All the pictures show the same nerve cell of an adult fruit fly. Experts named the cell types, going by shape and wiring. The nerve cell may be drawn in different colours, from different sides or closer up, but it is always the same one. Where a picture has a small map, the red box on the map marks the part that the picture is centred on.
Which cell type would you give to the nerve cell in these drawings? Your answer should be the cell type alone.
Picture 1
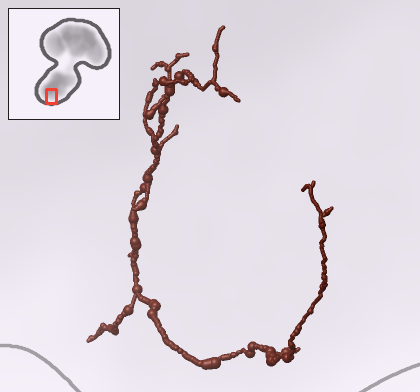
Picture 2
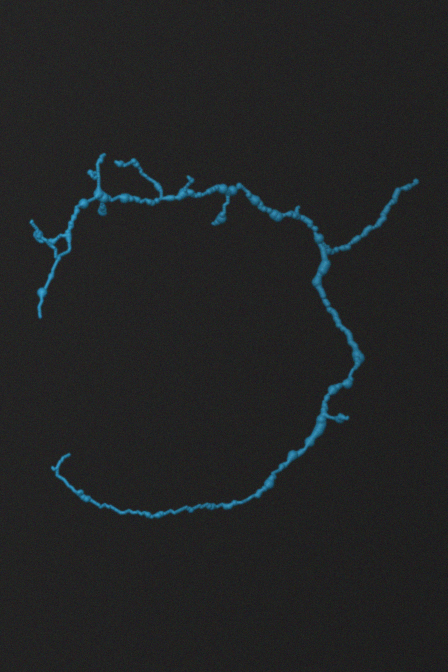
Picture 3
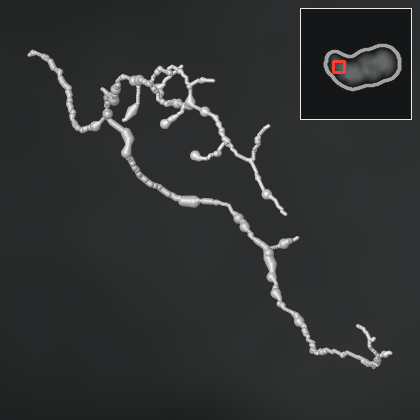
SNpp48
